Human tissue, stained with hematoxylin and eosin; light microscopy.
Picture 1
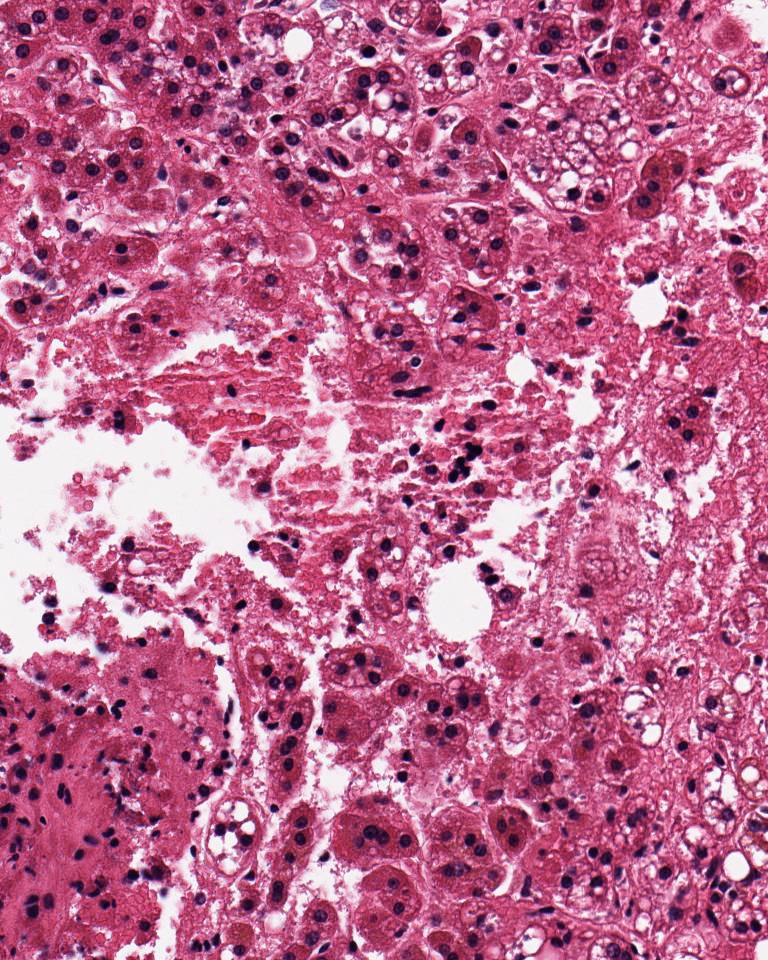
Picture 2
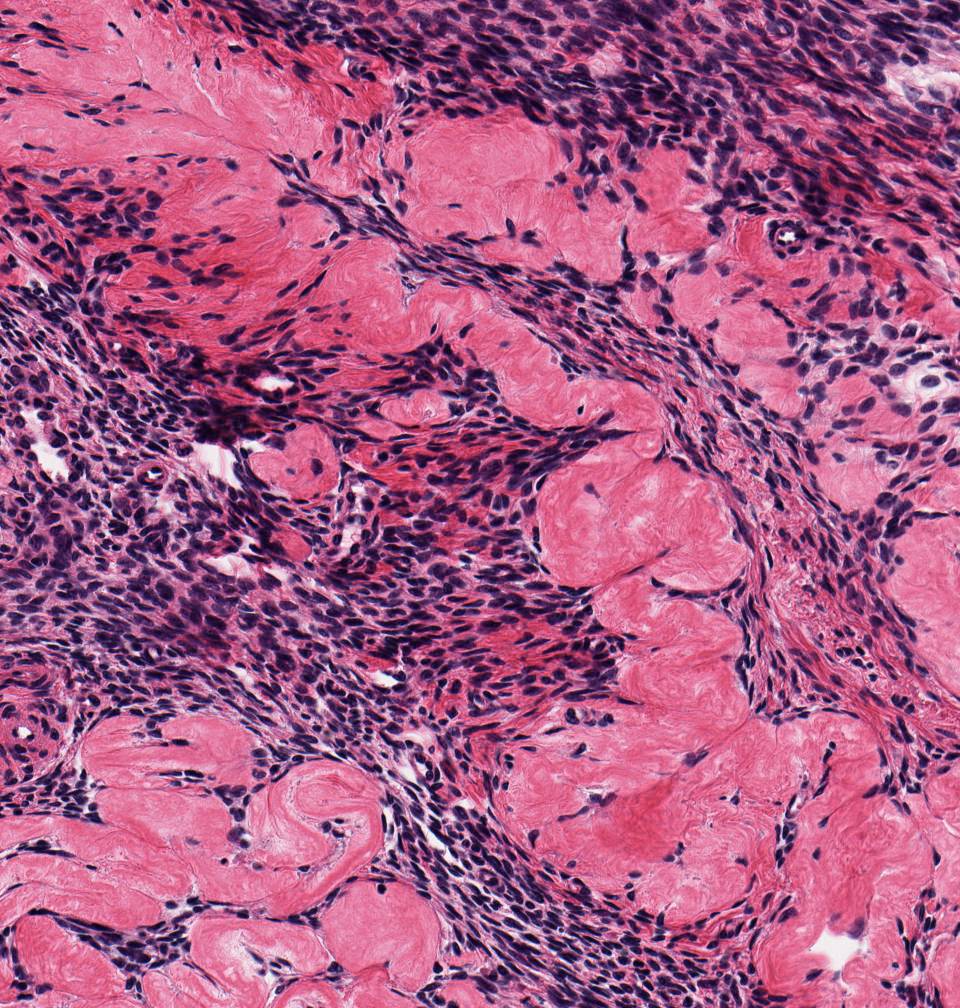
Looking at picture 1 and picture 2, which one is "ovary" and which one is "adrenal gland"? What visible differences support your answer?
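The adrenal gland is in picture 1, the ovary in picture 2. On cell shape, picture 1 holds sheets and clusters of large polygonal cells with no glandular lumens, whereas the ovarian stromal cells have dark oval to spindle-shaped nuclei with scant cytoplasm.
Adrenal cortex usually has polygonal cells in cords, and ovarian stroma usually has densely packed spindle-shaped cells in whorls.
On arrangement, the ovarian spindle cells run in streaming bands wrapping the edges of hyaline collagen masses, which hold only a few scattered nuclei, and the stroma is most cellular in the left-centre. Last, in picture 1 most large cells have abundant, granular pink cytoplasm, small dark round nuclei lie scattered among them, most crowded in the centre, and a denser pink area at the lower left holds smaller, elongated nuclei.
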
